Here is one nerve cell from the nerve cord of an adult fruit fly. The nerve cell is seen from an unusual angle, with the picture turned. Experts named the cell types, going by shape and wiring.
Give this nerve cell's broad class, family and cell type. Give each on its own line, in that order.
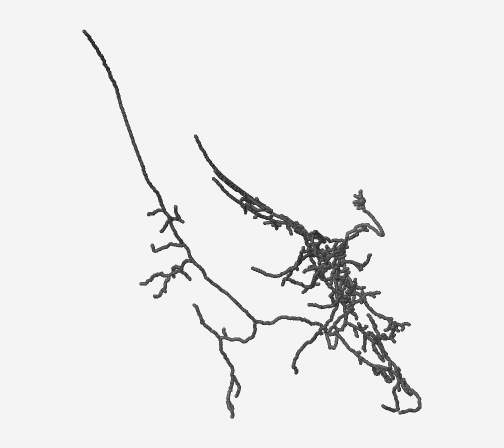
ascending neuron
hemilineage 06B
AN06B090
